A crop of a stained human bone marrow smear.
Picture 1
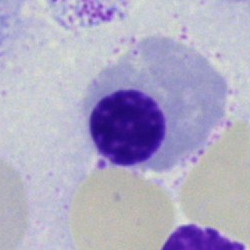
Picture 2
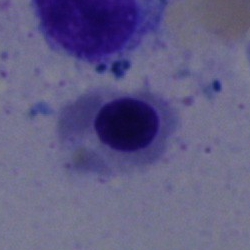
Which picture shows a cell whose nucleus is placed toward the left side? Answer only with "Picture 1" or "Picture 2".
Picture 1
